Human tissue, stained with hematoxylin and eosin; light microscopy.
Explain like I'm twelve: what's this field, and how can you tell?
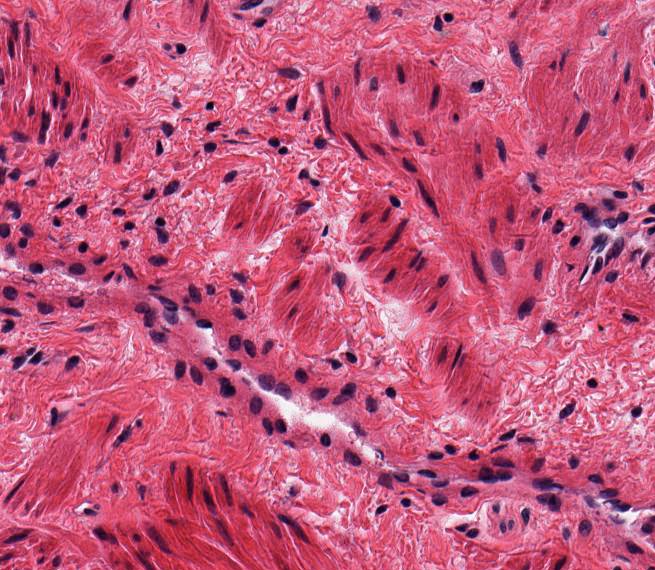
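Mostly smooth muscle here, in small bundles running every which way between fibrous tissue. The nuclei are elongated, blunt-ended and cigar-shaped, sitting in pink fibrillary cytoplasm, and there's no epithelium or gland anywhere.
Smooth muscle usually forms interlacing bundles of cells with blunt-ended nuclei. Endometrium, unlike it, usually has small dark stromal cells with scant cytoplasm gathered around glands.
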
